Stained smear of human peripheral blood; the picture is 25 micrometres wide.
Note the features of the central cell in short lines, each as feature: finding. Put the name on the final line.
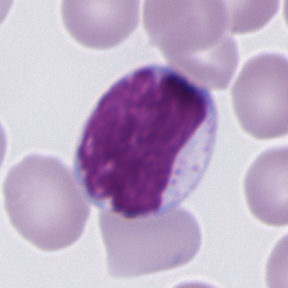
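Outline: smooth and oval
Cell size: about 14 by 12 micrometres
Nucleus size: about 13 by 10 micrometres
Nucleus position: toward the upper left
Nuclear share: about 80% of the cell's area
Cytoplasm position: mainly on the right
Cytoplasm colour: very pale, almost colourless
Granules: fine, purple, scattered through the cytoplasm
Name: large granular lymphocyte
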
